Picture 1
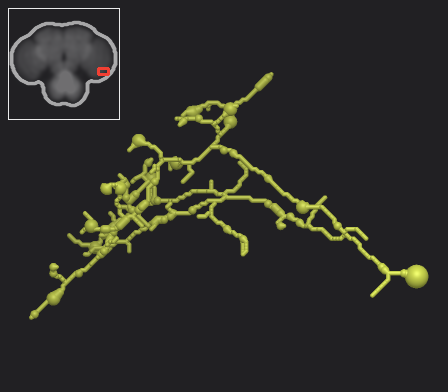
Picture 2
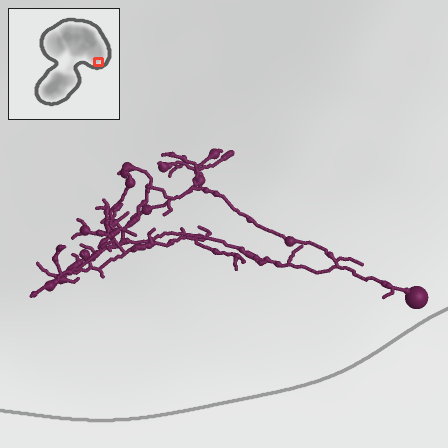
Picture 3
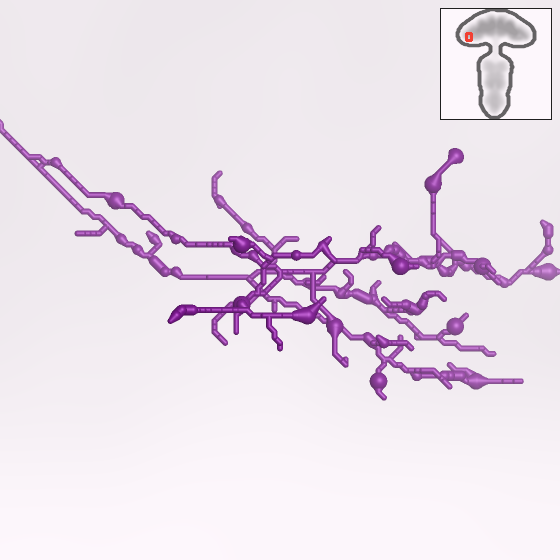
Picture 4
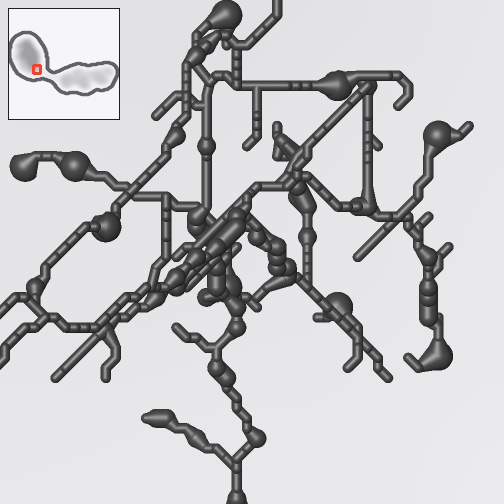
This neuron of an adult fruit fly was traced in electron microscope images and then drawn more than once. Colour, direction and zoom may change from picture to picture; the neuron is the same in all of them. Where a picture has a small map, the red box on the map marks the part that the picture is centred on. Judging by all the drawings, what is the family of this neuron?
Mi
